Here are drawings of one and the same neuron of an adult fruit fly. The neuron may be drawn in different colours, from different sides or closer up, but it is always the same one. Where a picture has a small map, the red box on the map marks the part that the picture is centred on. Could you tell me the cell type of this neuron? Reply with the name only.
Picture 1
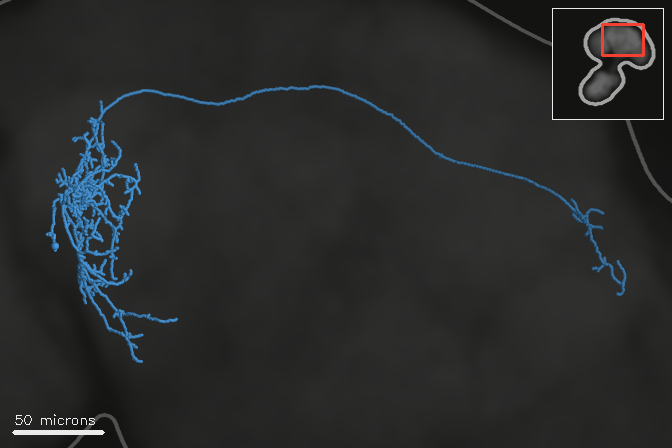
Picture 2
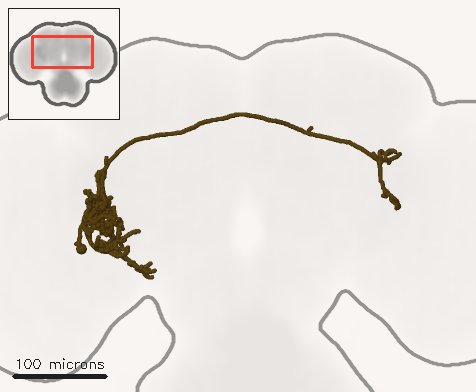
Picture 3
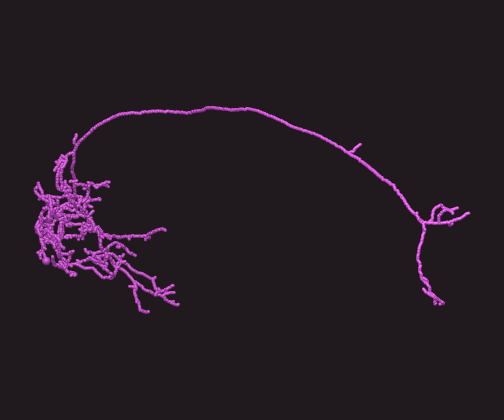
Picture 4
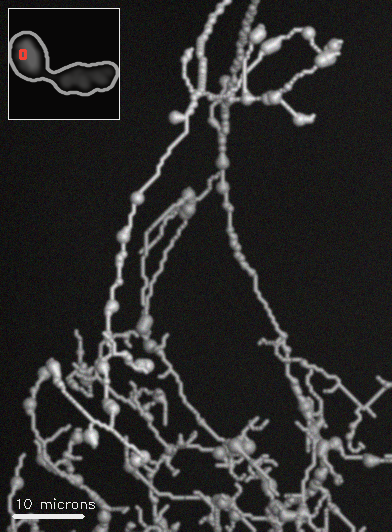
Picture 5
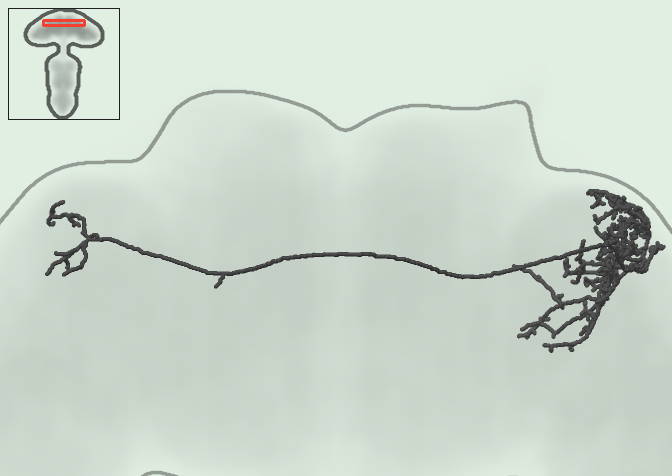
AVLP116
